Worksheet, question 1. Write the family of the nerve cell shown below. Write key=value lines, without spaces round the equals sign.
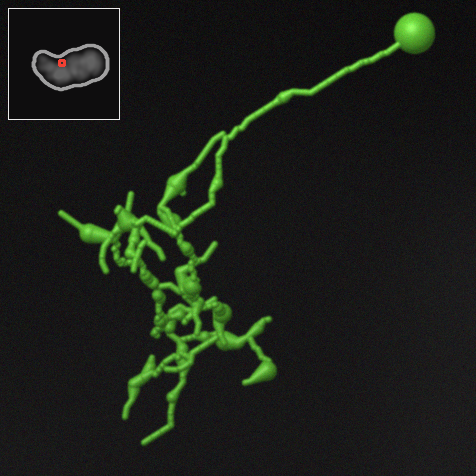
family=Mi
